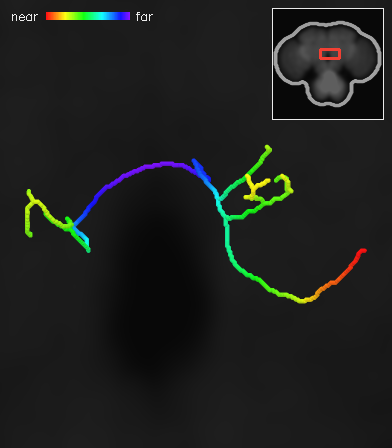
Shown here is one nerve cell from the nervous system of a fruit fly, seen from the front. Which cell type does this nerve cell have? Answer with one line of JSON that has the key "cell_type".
{"cell_type": "ORN_VM5d"}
